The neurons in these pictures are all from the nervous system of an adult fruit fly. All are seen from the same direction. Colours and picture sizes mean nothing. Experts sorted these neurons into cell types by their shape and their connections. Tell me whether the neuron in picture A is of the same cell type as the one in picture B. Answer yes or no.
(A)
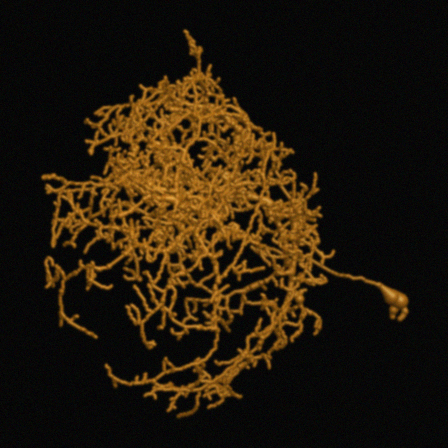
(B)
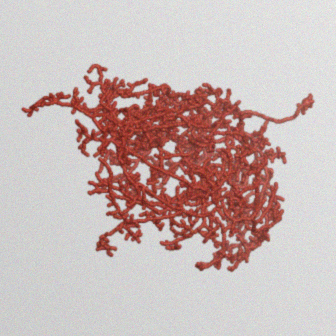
yes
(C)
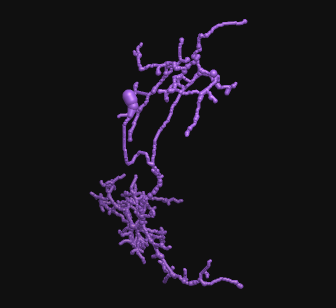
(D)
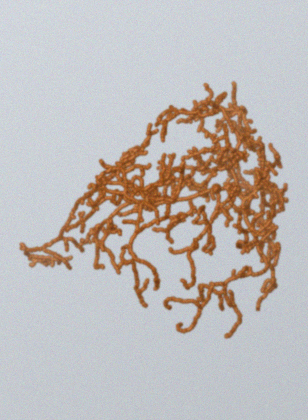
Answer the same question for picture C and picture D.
no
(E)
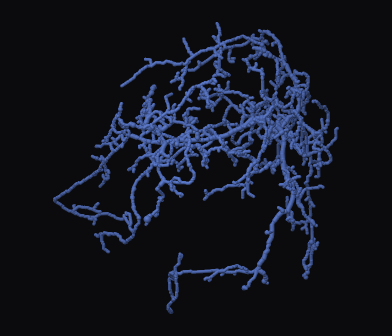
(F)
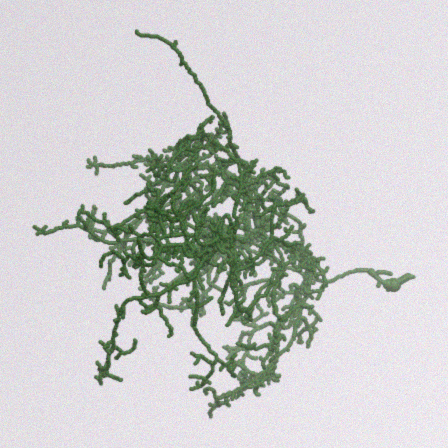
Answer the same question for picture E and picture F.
yes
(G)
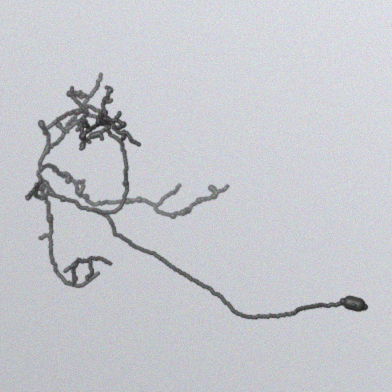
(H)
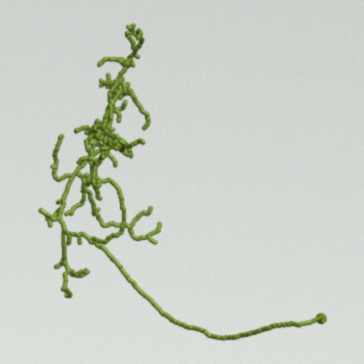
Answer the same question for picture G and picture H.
yes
